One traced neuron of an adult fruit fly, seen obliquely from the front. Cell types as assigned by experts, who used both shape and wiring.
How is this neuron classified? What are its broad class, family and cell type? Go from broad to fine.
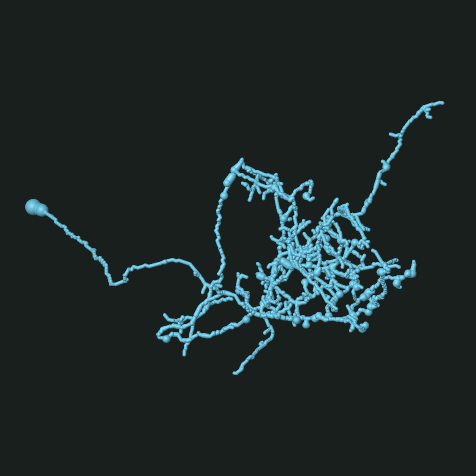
nerve-cord intrinsic neuron; hemilineage 01B; IN01B036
